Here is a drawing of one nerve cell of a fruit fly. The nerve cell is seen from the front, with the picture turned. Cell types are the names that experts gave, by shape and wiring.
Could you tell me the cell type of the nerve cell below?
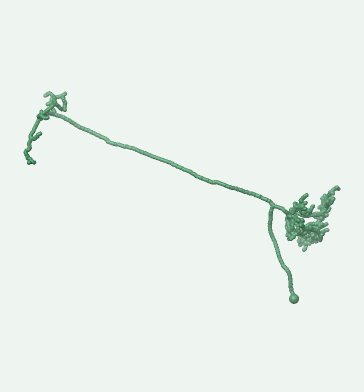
LoVP93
